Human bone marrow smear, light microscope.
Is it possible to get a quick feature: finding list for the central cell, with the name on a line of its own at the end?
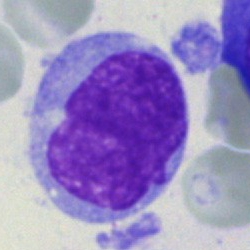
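Outline: roughly oval; note the slightly uneven margin on the left
Granules: none distinct in the cytoplasm
Nearby: small purple granular fragments just outside the cell, upper right and bottom
Name: monocyte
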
